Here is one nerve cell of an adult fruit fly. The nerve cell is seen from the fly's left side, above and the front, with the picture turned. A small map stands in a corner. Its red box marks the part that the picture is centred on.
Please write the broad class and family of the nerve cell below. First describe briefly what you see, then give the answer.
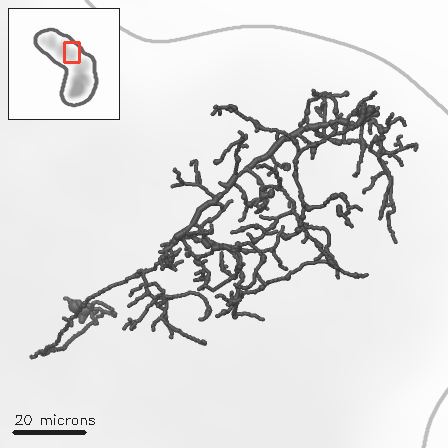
From left to right in the picture it spans about 110 microns. The picture shows dozens of branch ends. Its broad class is nerve-cord intrinsic neuron. The family is hemilineage 12B.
